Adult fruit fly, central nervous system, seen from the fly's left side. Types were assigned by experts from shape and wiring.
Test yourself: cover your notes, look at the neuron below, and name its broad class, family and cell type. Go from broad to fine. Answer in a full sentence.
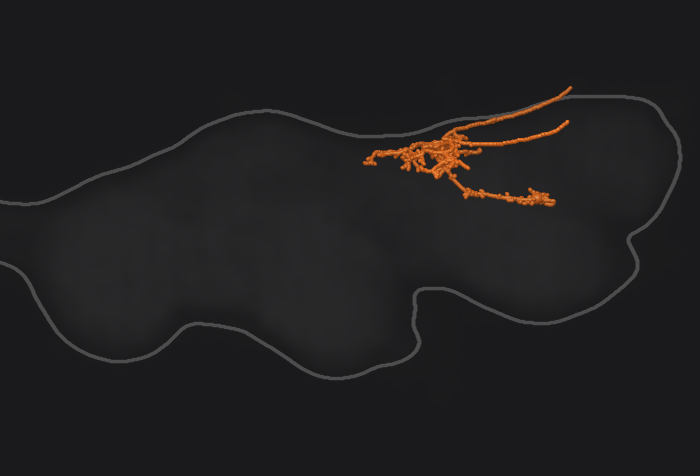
An efferent neuron of the nerve cord of hemilineage 00B, type EN00B025.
